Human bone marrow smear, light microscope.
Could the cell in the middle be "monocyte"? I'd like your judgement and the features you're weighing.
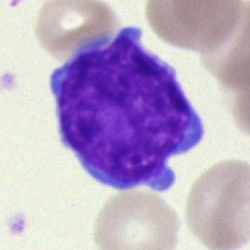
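The cytoplasm is only a thin rim around the nucleus, a deep blue, and I can't make out any granules in it. The outline is irregular and knobby rather than a smooth circle, with small rounded blue blebs bulging from the edge, one clearly at the lower right. Pale red cells lie around it on several sides.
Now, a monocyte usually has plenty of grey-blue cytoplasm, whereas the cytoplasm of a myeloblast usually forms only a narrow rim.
So that thin rim counts against monocyte and for blast. The knobby outline, the blebs and the granule-free cytoplasm I'll simply take as what's there. Monocyte doesn't fit, then; this cell is a blast.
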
